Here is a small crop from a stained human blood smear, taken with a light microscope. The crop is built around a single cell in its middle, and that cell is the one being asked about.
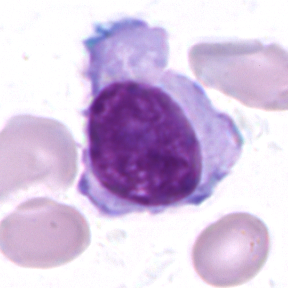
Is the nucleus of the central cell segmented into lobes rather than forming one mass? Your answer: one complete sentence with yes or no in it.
No, one compact round, oval or kidney-shaped mass makes up the nucleus of this cell.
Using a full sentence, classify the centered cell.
The cell of interest, located centrally, is a plasma cell.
